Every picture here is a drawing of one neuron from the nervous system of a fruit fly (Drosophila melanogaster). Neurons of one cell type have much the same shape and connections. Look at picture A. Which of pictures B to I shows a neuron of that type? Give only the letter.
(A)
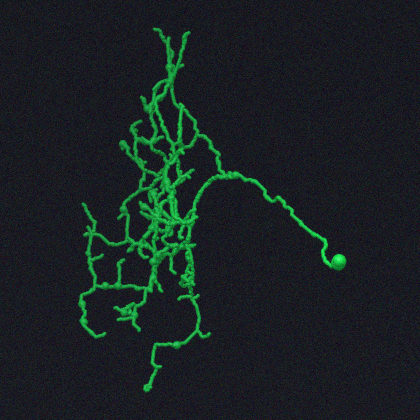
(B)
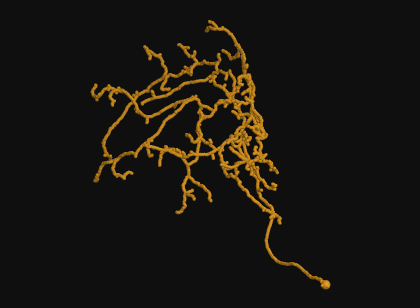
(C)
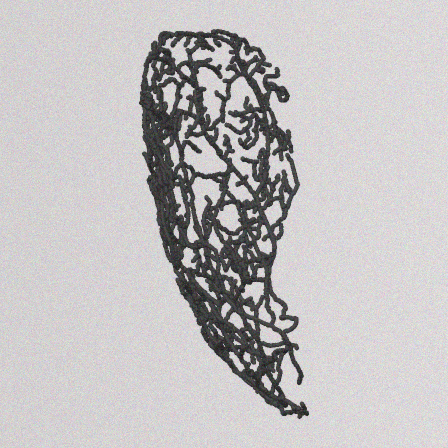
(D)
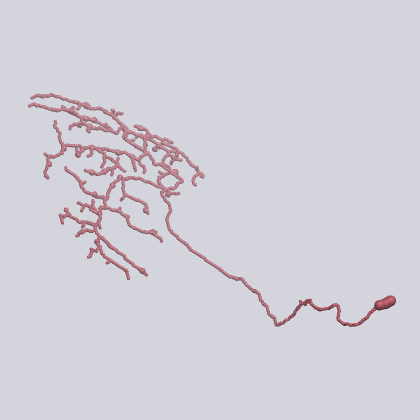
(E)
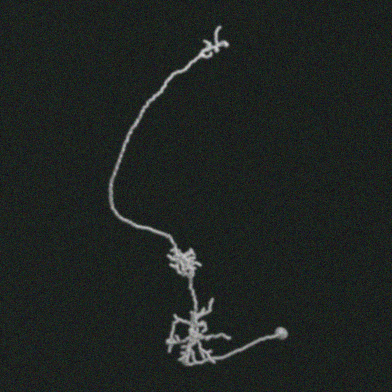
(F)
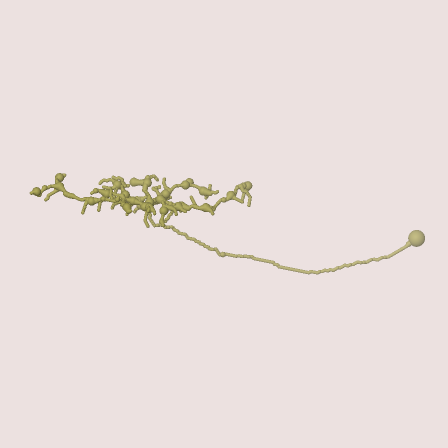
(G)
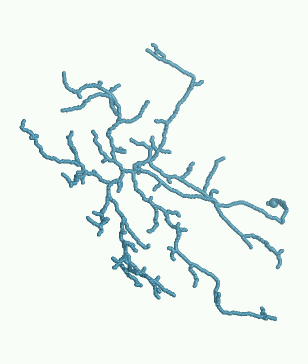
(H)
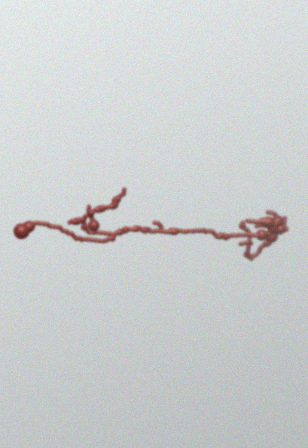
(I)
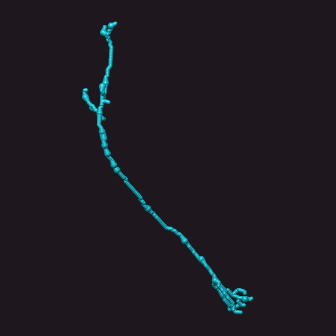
B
